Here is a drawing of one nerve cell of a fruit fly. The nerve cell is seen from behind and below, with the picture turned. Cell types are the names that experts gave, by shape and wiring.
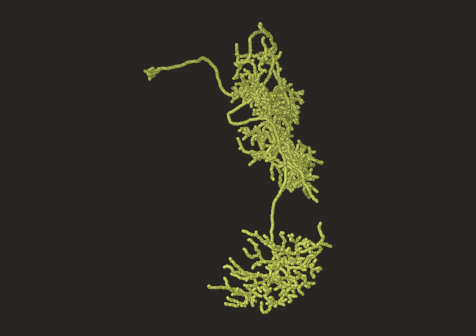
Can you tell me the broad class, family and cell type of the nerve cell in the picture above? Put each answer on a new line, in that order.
visual centrifugal neuron
LoVC
LoVC3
